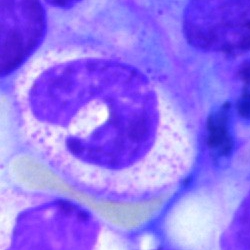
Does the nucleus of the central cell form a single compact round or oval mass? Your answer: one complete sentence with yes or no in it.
No, a curved band without separate lobes, not a compact mass, makes up the nucleus.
